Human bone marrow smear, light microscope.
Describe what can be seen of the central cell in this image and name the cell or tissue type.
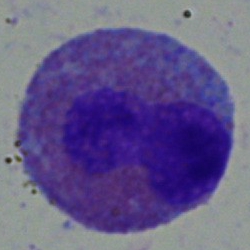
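Nucleus: indented on its lower side and off-centre toward the right of the cell. Chromatin: dark purple and dense. Cytoplasm: abundant, forming a wide band above the nucleus. Name: eosinophil.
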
